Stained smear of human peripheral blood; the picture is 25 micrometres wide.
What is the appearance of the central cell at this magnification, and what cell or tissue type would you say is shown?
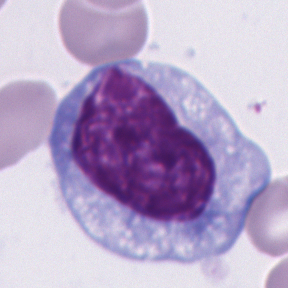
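The nucleus lies off-centre toward the upper left, measures about 16 by 10 micrometres and fills about 50% of the cell's area. Its chromatin looks lacy and stranded rather than packed into dense dark blocks. The whole cell is about 20 by 17 micrometres, with plentiful pale grey-blue cytoplasm. Many small clear vacuoles in that cytoplasm give it a foamy look. This one is a monocyte.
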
